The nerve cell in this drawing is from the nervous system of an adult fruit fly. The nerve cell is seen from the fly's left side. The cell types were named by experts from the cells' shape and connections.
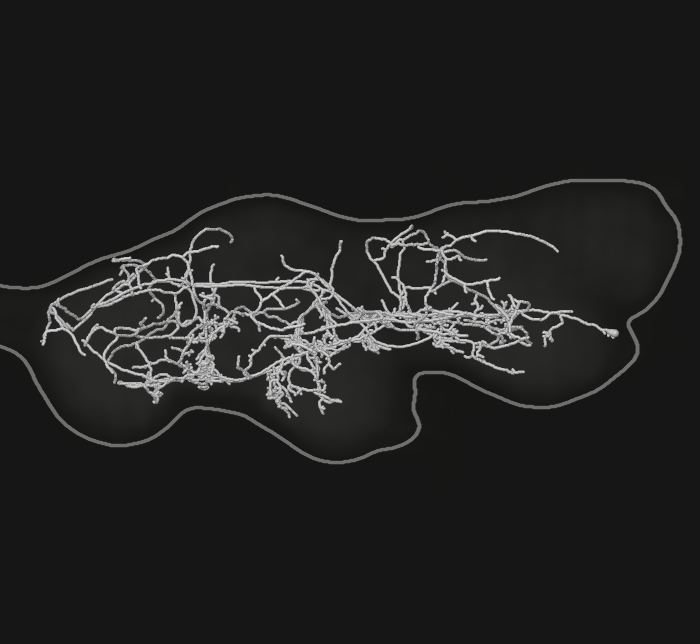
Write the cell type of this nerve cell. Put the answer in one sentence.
The cell type is IN05B003.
